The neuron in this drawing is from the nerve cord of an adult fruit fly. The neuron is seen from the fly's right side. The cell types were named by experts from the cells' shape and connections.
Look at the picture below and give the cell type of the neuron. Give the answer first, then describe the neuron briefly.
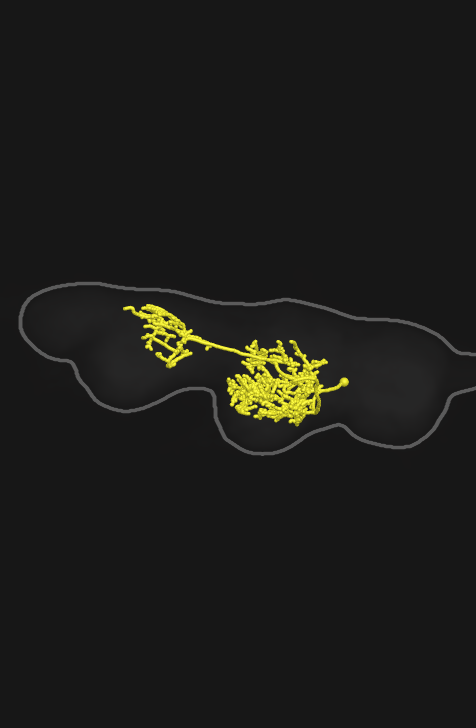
The cell type is IN01A011. Its broad class is nerve-cord intrinsic neuron. As drawn here it is wider than it is tall.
